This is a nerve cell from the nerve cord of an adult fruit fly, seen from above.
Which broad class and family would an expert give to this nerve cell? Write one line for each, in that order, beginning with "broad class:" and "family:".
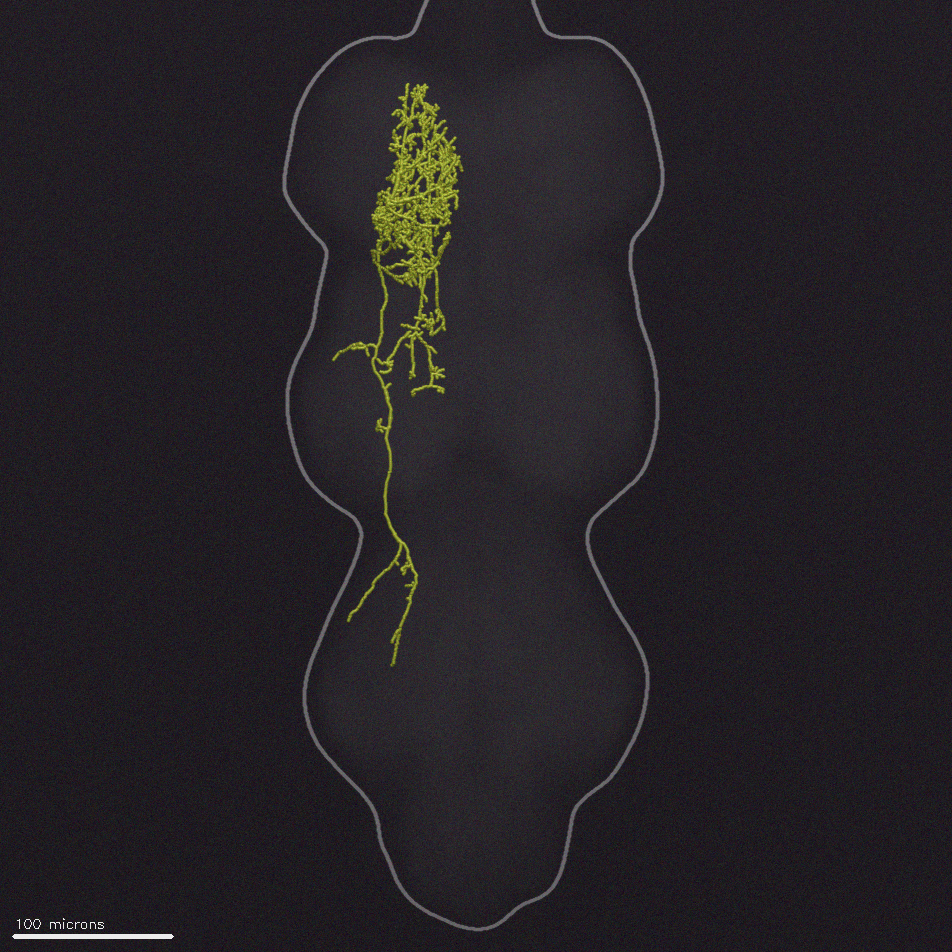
broad class: nerve-cord intrinsic neuron
family: hemilineage 03B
